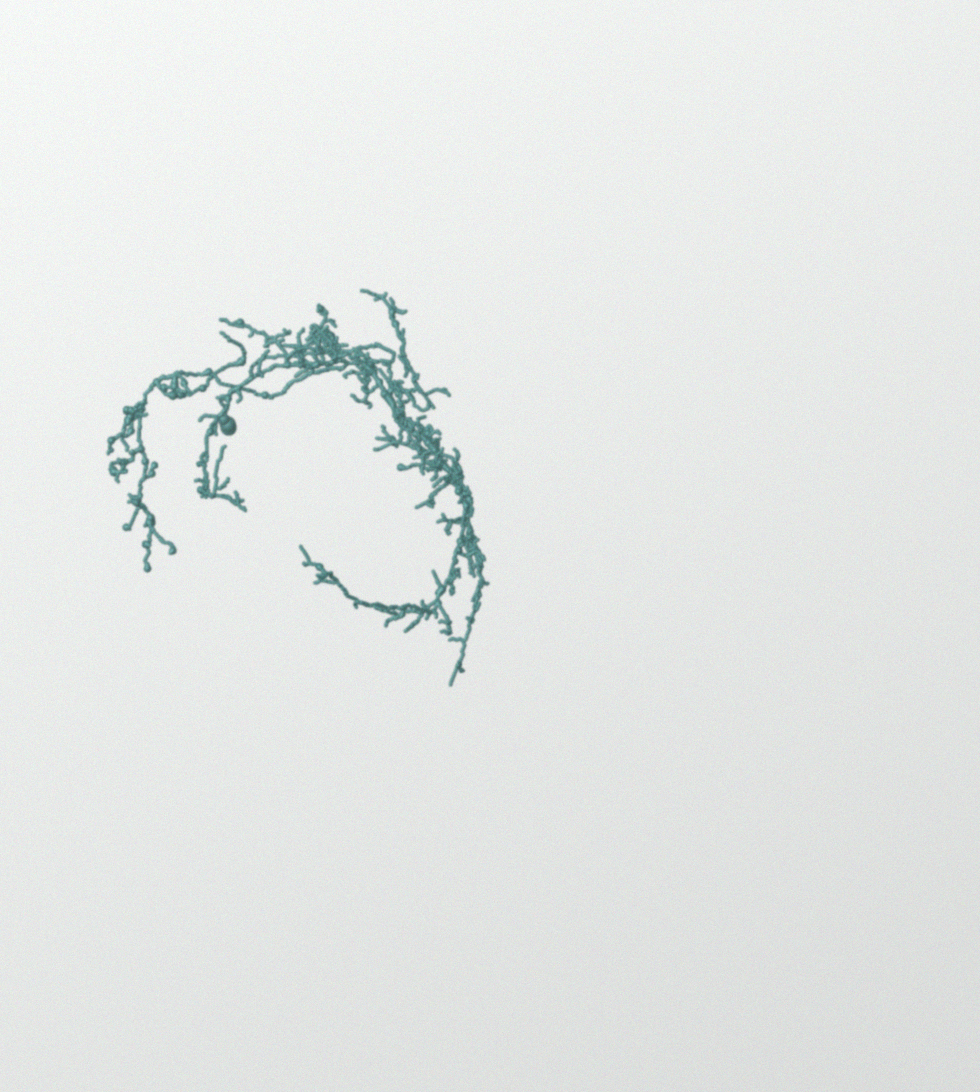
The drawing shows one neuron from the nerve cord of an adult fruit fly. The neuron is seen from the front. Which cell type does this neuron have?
IN03A055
